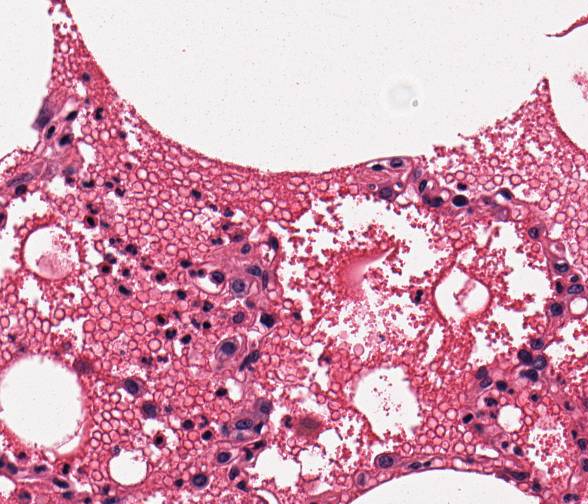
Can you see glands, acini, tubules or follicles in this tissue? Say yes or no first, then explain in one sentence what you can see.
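No. No epithelium or glandular structures are present anywhere in the field.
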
